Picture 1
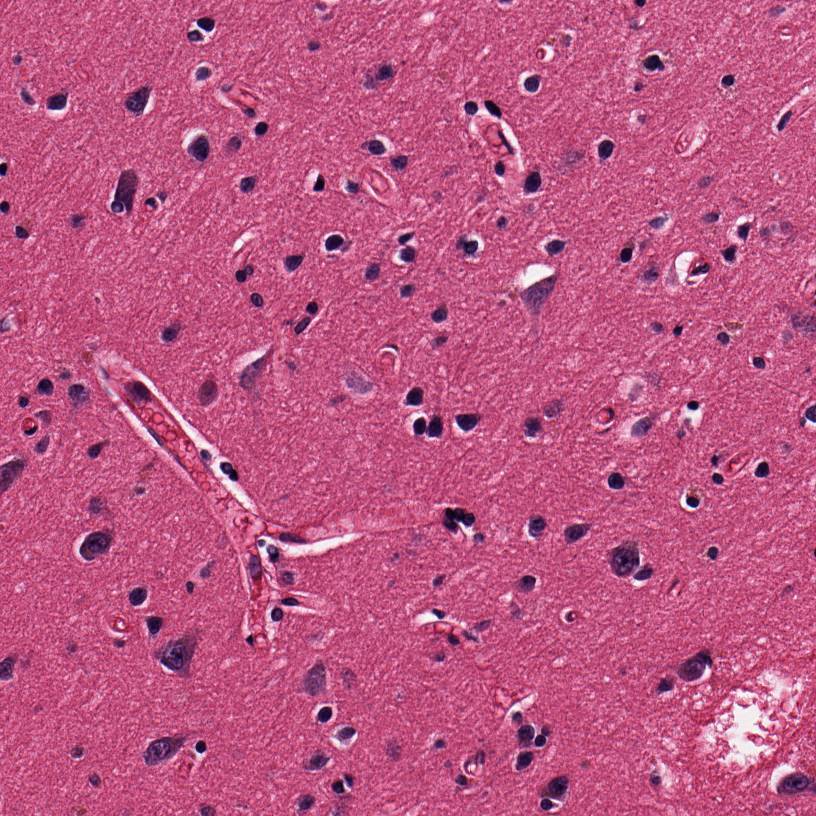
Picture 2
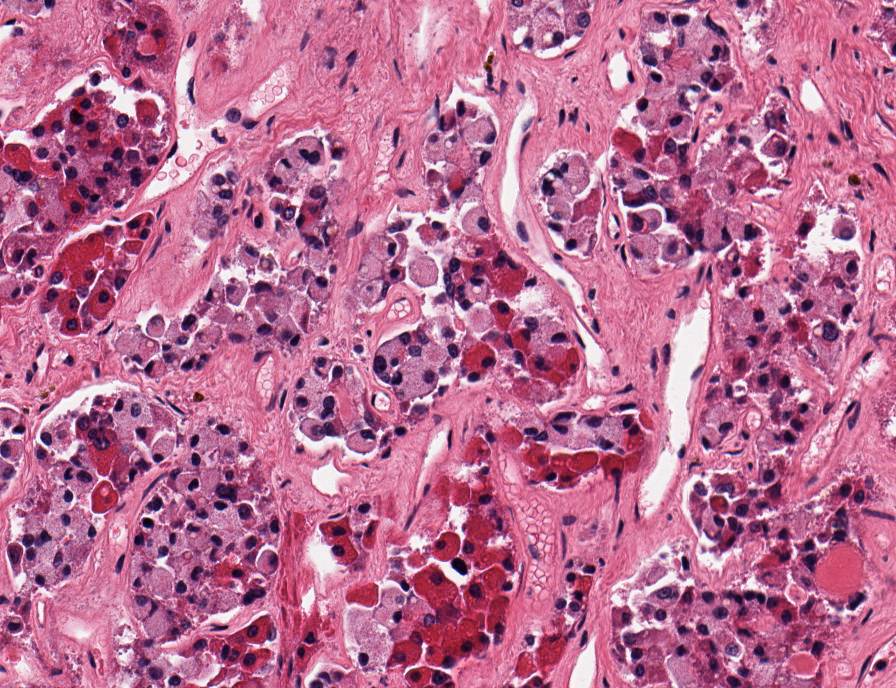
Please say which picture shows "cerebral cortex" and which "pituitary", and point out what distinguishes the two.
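Here the cerebral cortex is picture 1 and the pituitary is picture 2. In picture 1, I find cells lying singly across the whole field, with no glands, tubules, epithelial layers or fat cells, in a finely granular, fibrillary pink matrix lacking collagen bundles. Small, dark, round nuclei there greatly outnumber the larger angular cells.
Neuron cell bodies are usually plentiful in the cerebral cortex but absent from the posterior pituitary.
Picture 2 is different: its cells sit in rounded nests, some with bright red cytoplasm and others purple-grey and granular, separated by dense pink collagen stroma carrying elongated spindle nuclei.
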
